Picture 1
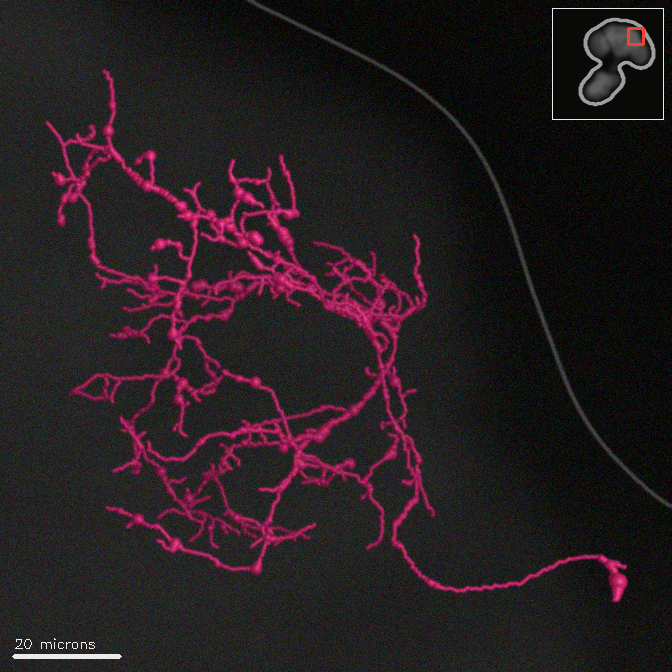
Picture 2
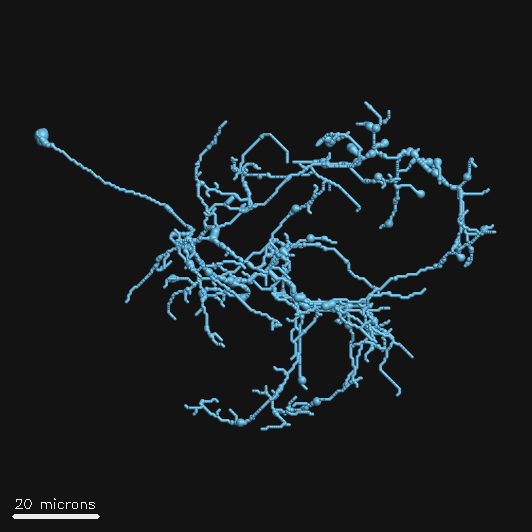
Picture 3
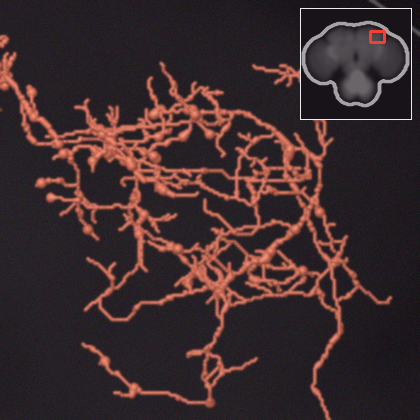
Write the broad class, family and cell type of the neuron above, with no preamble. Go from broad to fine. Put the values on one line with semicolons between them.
central-brain intrinsic neuron; hemilineage LHa2; LHAV2k13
